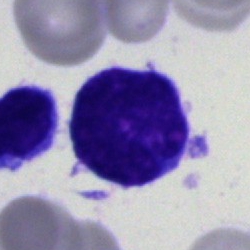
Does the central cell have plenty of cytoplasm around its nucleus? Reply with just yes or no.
No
